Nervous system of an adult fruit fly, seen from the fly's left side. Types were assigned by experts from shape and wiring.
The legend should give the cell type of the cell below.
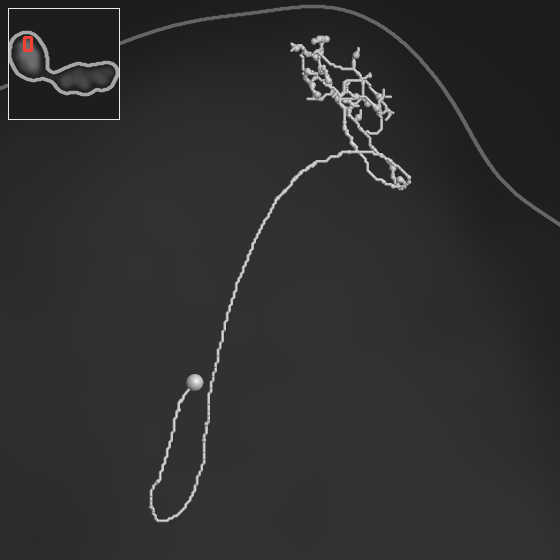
CB4138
